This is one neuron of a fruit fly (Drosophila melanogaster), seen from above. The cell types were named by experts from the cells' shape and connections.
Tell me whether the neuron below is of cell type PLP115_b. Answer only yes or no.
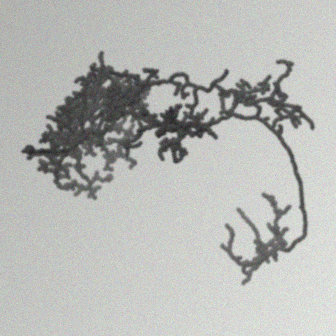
no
